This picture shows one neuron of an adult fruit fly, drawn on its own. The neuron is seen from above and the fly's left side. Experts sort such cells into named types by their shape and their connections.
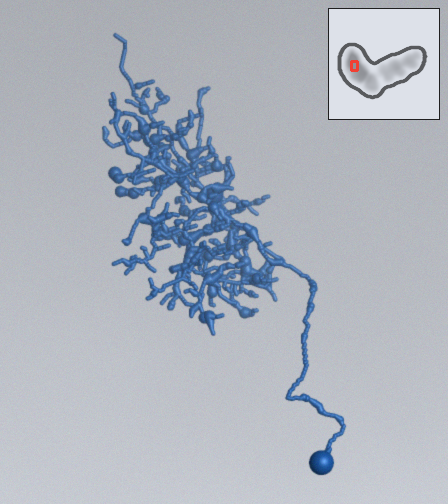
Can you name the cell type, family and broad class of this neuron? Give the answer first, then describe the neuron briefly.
The cell type is Pm1. The family is Pm. It is an optic-lobe intrinsic neuron. Its cell body lies at the lower right of the picture. Dozens of branch ends can be seen.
